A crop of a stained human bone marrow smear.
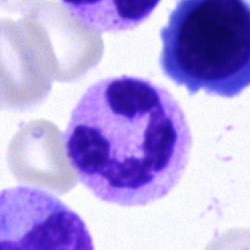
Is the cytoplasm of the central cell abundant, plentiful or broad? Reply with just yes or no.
Yes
